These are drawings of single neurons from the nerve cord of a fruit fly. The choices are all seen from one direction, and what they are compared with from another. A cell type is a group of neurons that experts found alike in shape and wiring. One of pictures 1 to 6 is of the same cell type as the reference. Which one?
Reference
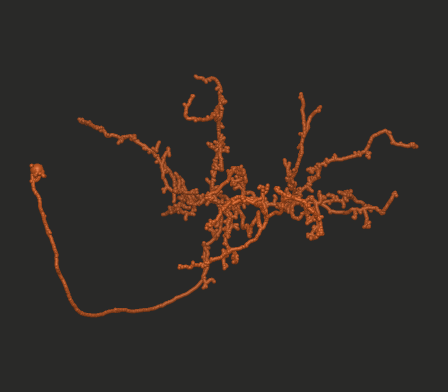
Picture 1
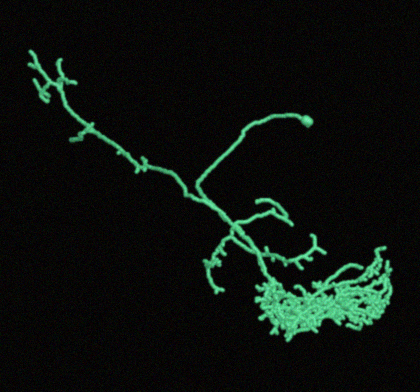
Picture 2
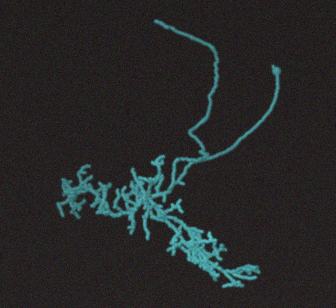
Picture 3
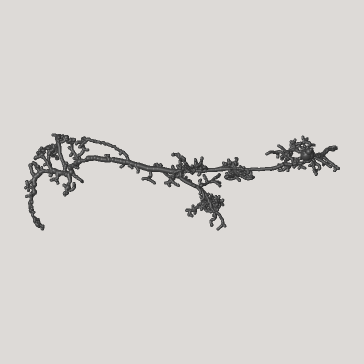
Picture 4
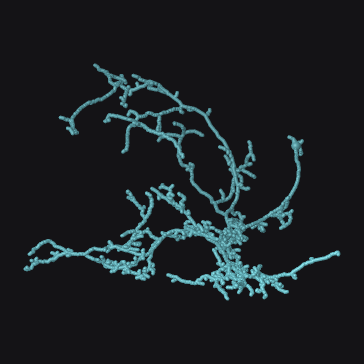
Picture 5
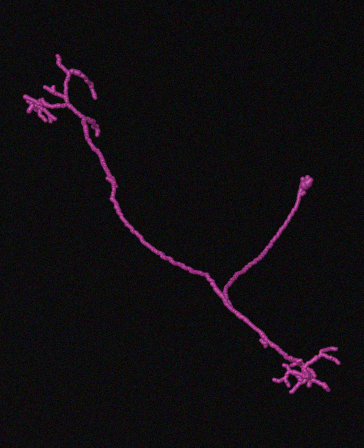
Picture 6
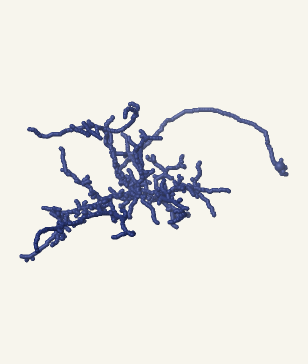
Picture 6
